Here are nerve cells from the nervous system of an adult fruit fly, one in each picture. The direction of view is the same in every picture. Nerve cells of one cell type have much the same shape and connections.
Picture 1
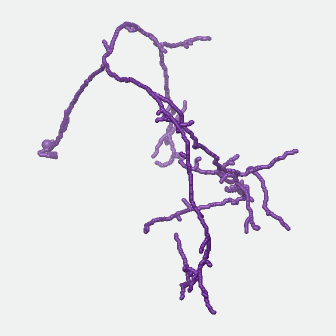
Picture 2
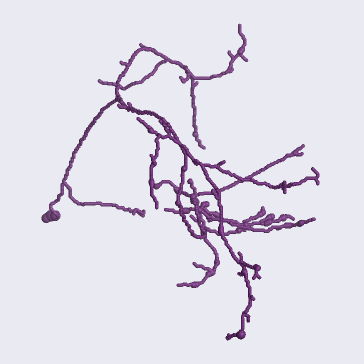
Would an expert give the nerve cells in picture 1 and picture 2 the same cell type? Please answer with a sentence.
They are of the same cell type.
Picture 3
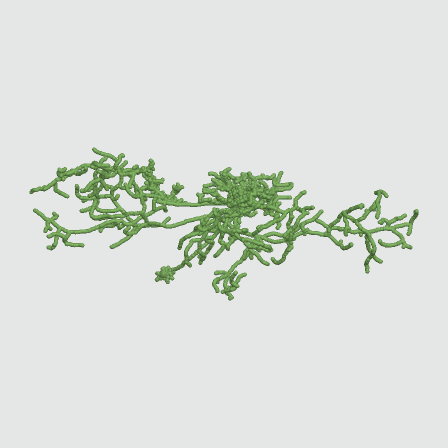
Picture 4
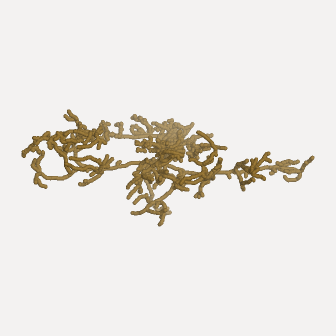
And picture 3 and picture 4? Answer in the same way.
They are of the same cell type.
